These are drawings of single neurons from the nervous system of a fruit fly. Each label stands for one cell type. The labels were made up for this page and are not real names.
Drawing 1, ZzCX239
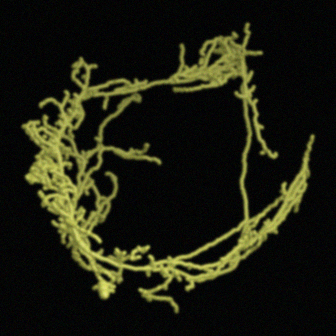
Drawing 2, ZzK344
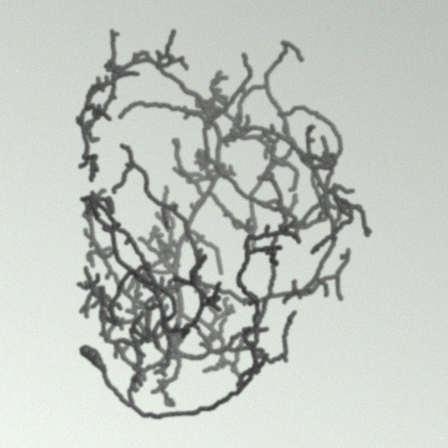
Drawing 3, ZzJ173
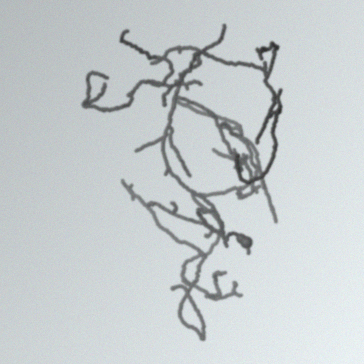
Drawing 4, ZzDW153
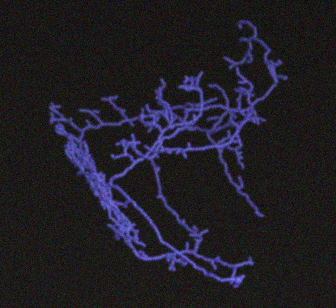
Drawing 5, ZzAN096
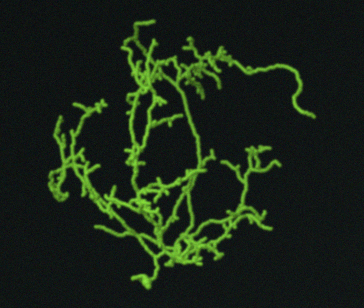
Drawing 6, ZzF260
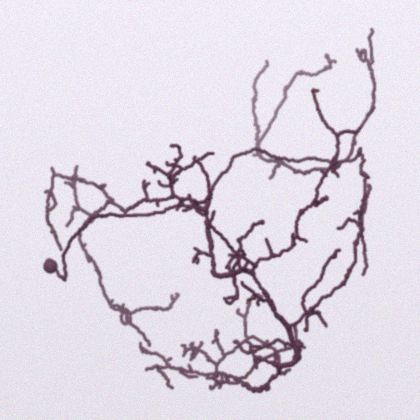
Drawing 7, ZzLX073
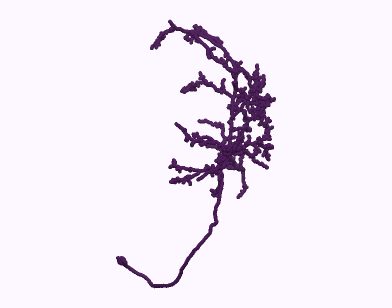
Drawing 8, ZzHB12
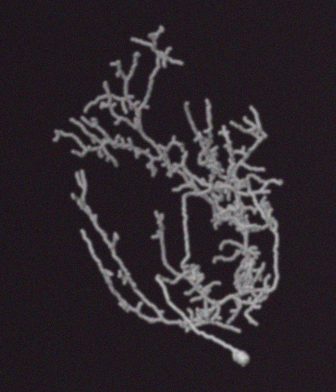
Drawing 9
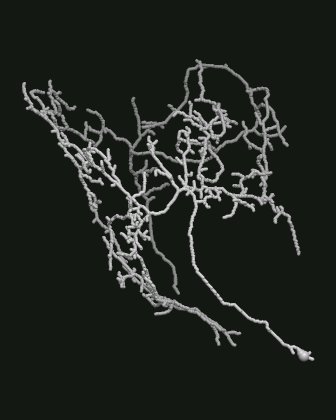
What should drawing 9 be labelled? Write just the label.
ZzDW153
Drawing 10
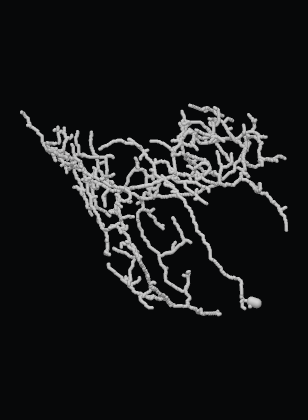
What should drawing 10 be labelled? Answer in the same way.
ZzDW153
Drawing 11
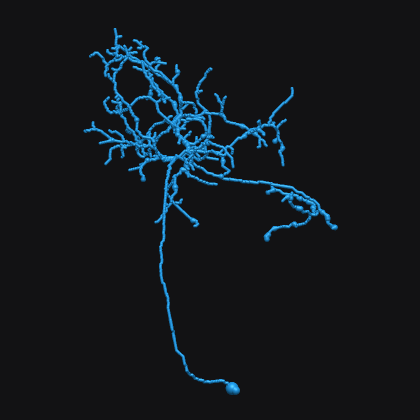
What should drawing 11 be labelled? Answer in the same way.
ZzLX073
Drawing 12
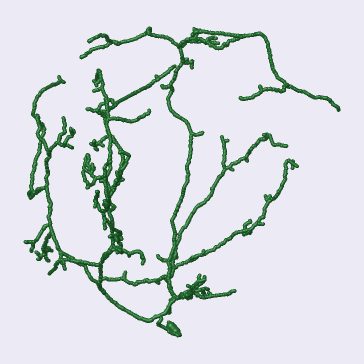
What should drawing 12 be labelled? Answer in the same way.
ZzAN096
